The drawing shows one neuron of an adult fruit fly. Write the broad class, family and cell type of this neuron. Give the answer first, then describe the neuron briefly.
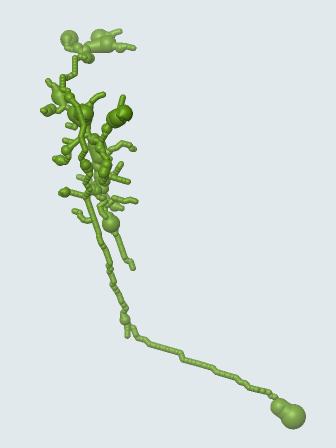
This is an optic-lobe intrinsic neuron. Its family is Dm. The cell type is Dm2. The cell body can be seen at the lower right of the picture. In this view it is taller than it is wide.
